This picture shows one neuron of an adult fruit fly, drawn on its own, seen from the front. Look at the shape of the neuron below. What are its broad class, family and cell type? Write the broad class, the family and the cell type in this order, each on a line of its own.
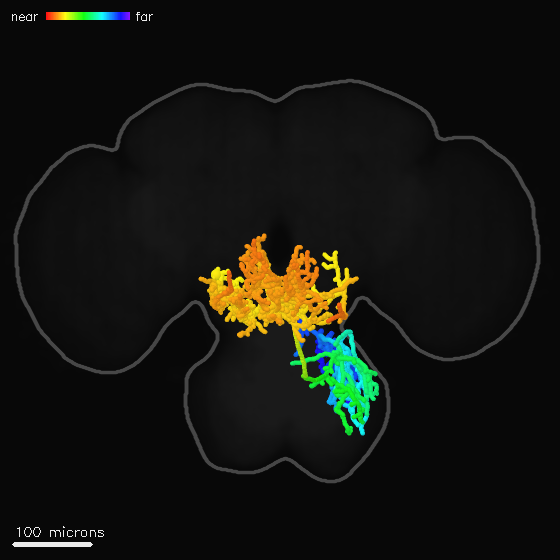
descending neuron
DNge
DNge048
